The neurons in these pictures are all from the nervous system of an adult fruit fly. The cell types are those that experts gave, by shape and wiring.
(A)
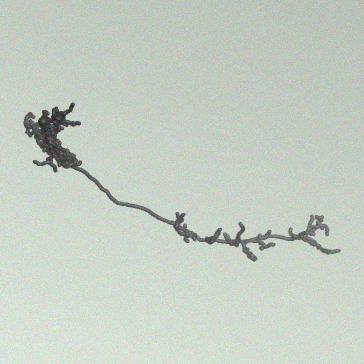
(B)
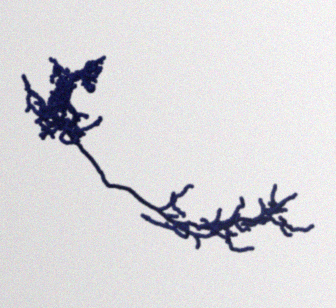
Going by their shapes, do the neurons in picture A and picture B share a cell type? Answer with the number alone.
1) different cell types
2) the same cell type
2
